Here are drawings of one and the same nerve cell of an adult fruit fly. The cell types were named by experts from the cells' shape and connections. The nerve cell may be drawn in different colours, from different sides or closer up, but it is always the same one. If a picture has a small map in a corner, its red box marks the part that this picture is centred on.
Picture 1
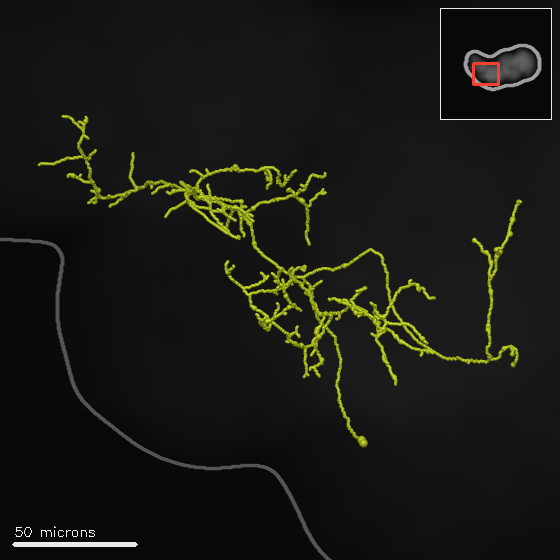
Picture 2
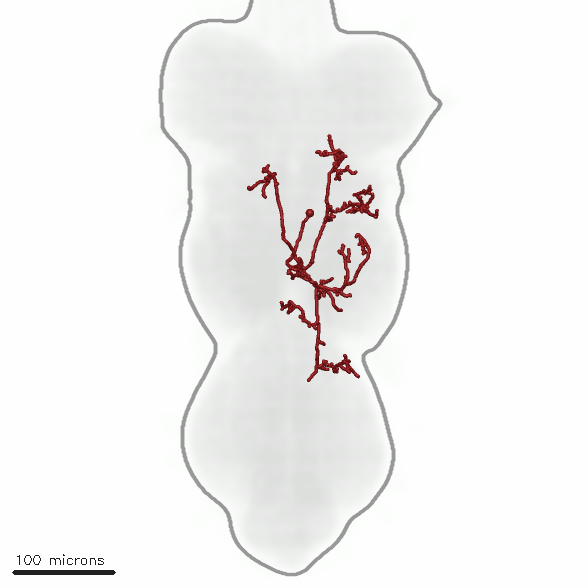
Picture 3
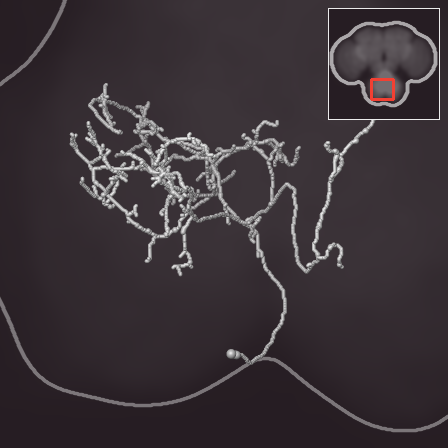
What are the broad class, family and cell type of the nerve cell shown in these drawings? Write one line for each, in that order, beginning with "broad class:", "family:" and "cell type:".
broad class: nerve-cord intrinsic neuron
family: hemilineage 05B
cell type: IN05B074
